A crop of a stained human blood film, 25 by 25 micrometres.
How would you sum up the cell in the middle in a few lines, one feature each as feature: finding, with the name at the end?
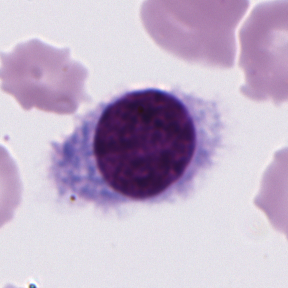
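Nucleus: round, about 9 micrometres across, with no notch, fold or lobe
Nuclear share: about 60% of the cell's area
Chromatin: dark purple, mottled with lighter patches
Cytoplasm: pale blue, its rim broadest on the left side of the nucleus
Name: hairy cell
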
